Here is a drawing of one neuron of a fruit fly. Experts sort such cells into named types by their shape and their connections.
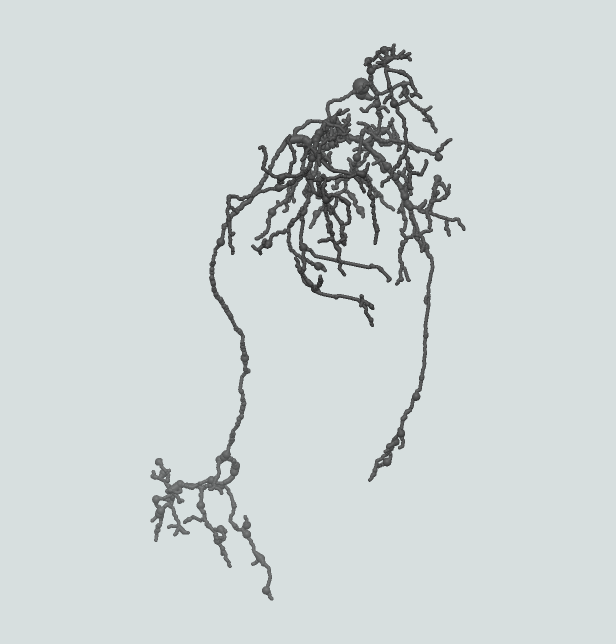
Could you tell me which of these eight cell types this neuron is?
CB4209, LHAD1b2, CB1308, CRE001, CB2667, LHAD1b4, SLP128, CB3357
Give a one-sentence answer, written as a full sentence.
The cell type of the neuron here is CB1308.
